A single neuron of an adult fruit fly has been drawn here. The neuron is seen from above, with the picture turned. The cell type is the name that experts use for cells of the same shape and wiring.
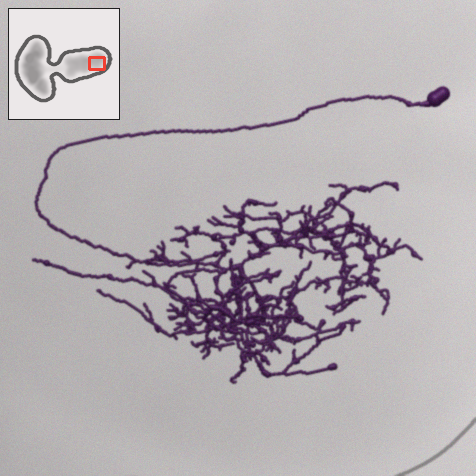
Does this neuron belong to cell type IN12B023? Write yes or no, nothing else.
no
